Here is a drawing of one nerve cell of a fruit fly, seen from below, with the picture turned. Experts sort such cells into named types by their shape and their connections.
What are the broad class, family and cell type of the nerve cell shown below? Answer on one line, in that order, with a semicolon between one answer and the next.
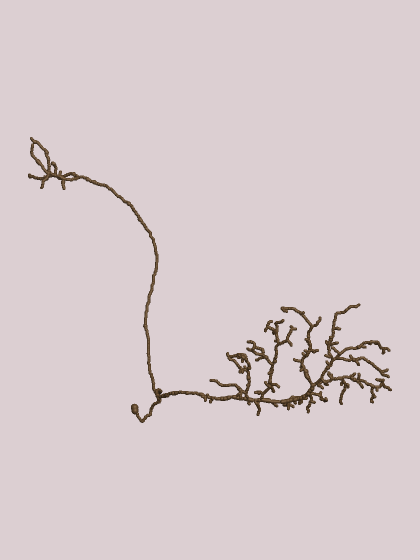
visual projection neuron; MeVP; MeVP7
